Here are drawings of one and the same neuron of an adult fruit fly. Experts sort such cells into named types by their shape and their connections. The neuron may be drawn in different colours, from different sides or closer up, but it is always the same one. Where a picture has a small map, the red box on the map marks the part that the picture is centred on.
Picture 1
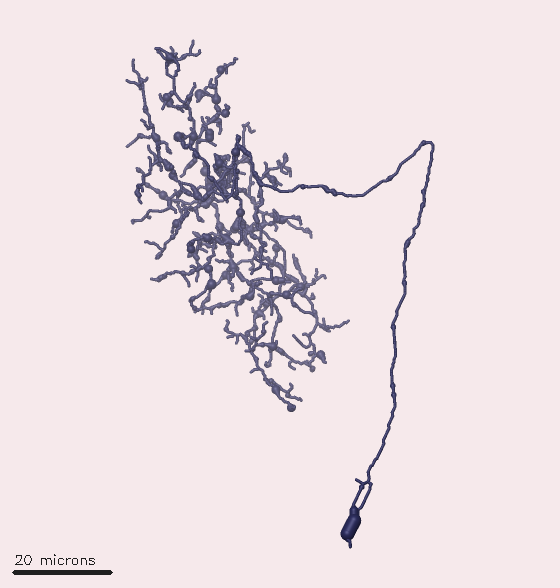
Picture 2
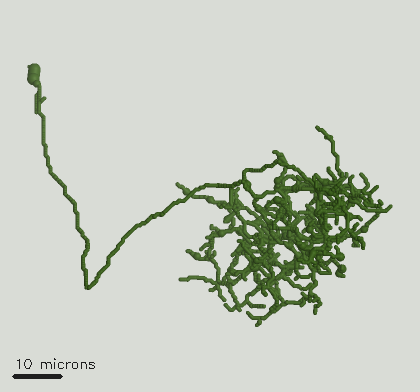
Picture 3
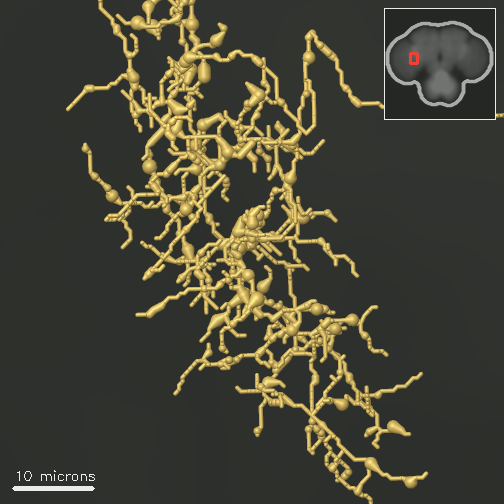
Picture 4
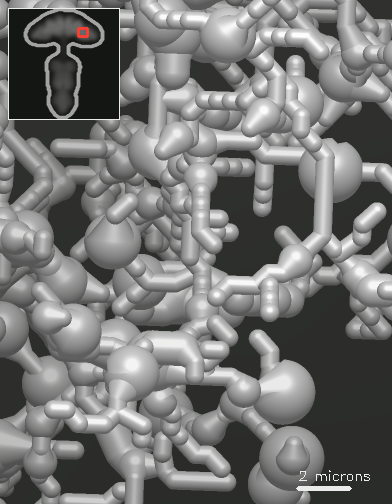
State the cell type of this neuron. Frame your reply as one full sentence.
By cell type, this neuron is classified as Li34b.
